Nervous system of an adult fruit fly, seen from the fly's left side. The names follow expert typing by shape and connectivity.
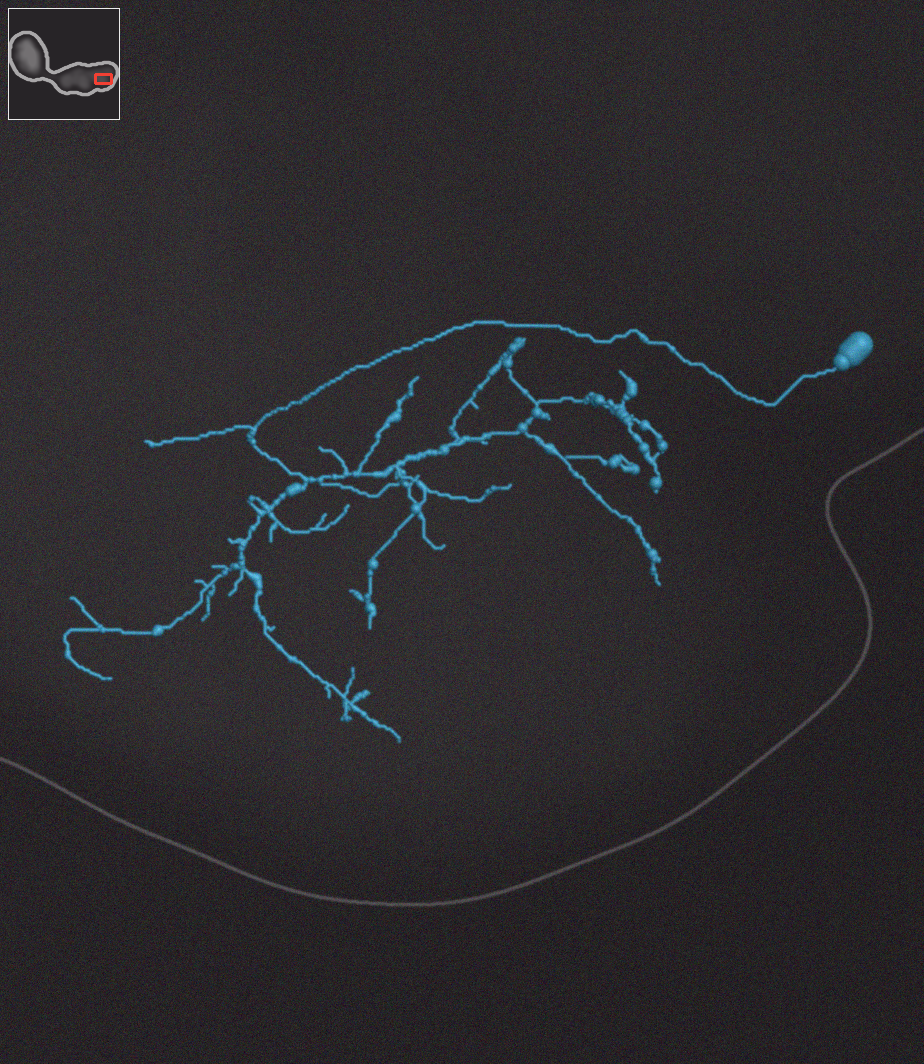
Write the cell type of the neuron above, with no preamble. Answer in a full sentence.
The cell type is IN21A055.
